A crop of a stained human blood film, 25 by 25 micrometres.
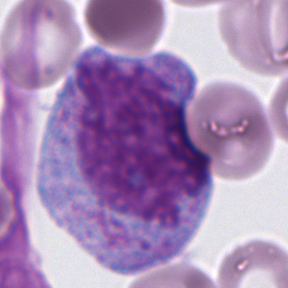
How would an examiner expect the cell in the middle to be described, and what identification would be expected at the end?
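Notice the right side of its outline is indented where a red cell presses against it. There's plenty of pale blue cytoplasm, widest below and to the left of the nucleus, dusted with fine reddish-purple granules. That's an atypical promyelocyte.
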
